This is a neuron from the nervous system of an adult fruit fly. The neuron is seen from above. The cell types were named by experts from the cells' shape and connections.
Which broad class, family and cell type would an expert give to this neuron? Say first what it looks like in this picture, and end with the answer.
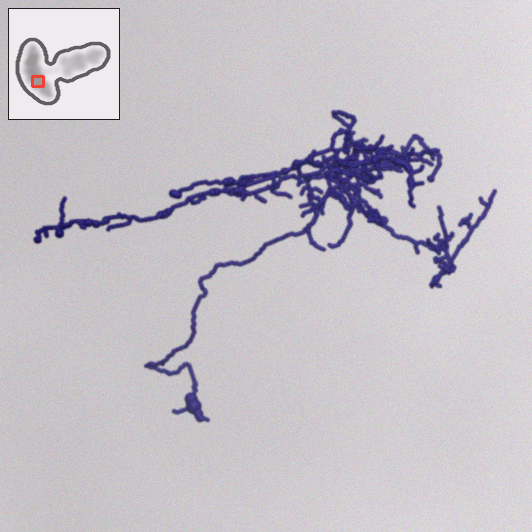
It is in the brain and does not reach the nerve cord. Dozens of branch ends can be seen. It is a central-brain intrinsic neuron. The family is hemilineage WEDa1. It is of cell type WED057.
